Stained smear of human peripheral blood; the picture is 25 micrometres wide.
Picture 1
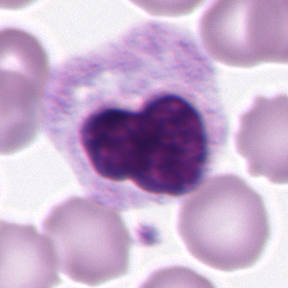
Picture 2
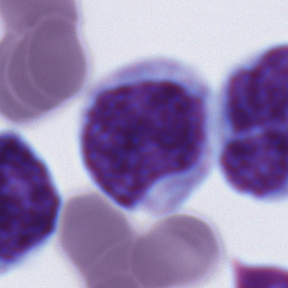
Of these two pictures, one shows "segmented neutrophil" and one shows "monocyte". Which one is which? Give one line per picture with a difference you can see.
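Picture 1: segmented neutrophil. Fine pinkish-purple granules are scattered through the cytoplasm.
Picture 2: monocyte. No granules are visible in the cytoplasm.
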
